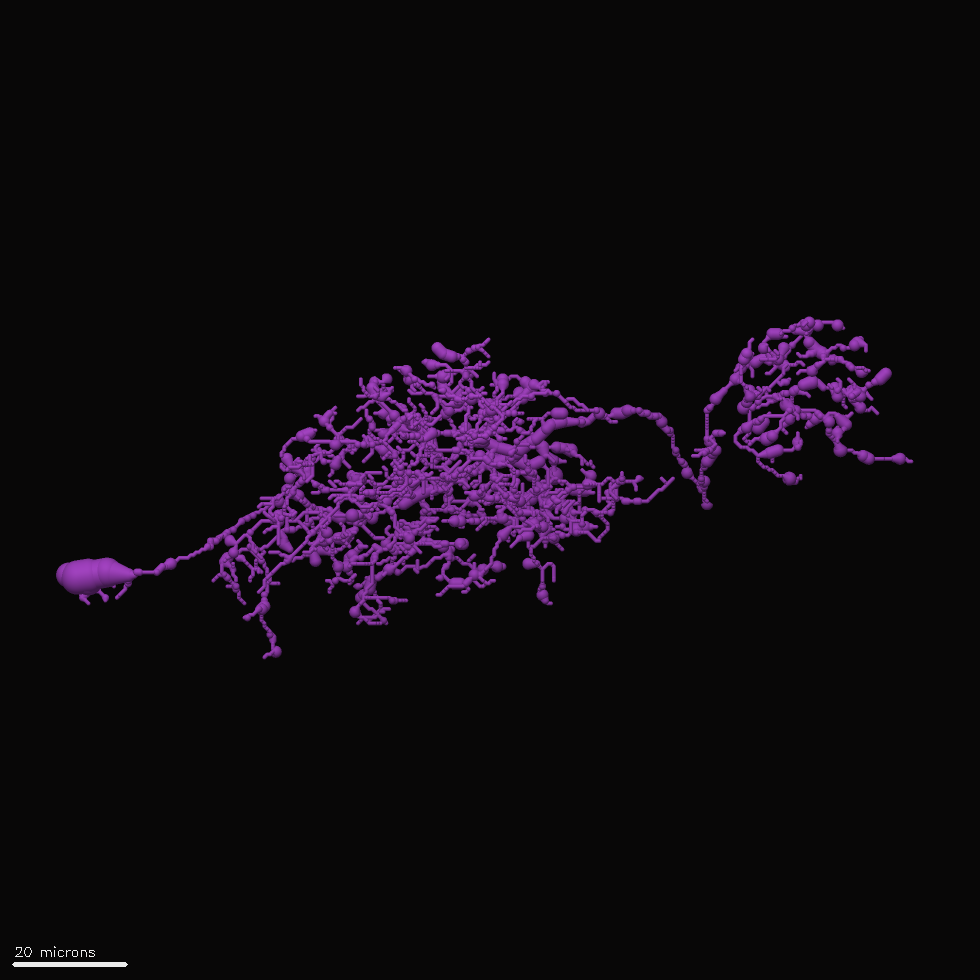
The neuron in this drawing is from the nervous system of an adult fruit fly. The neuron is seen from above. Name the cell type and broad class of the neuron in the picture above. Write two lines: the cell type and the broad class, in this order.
GNG125
central-brain intrinsic neuron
